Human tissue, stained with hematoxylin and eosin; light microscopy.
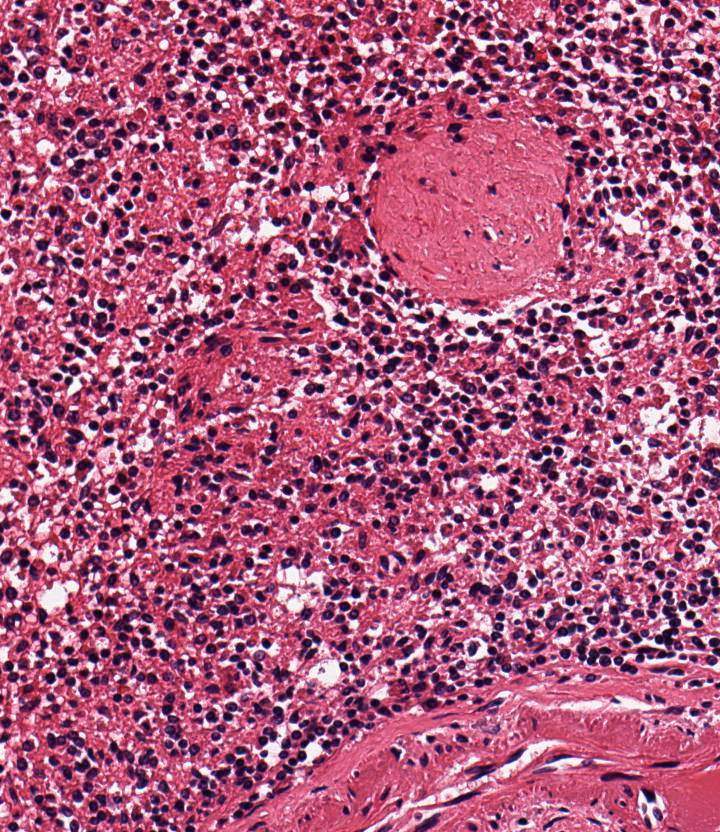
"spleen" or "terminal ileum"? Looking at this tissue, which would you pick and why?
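This tissue is spleen. Densely packed small round cells fill the field diffusely, with no follicles. Most are small lymphocytes with round, dark nuclei and scant cytoplasm. In the upper right lies a rounded, pale pink fibrous nodule containing few spindle nuclei. A band of pink fibrous tissue with elongated nuclei crosses the lower right corner.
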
